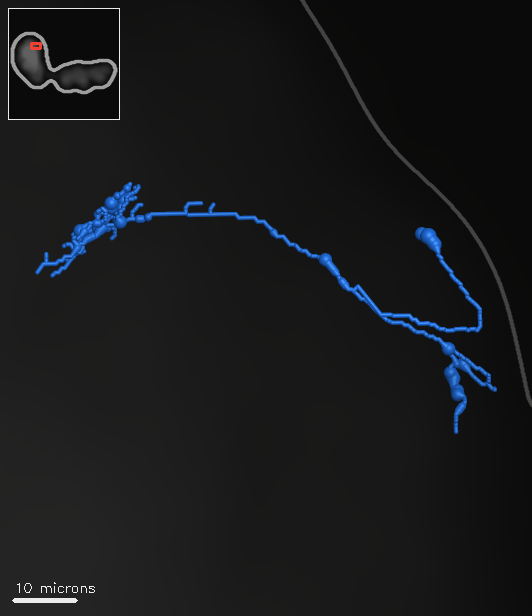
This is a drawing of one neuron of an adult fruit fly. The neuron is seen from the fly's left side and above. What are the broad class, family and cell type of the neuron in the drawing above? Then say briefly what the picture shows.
It is an optic-lobe intrinsic neuron. The family is T. It is of cell type T4c. The cell body can be seen on the right of the picture. From left to right in the picture it spans about 75 microns.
